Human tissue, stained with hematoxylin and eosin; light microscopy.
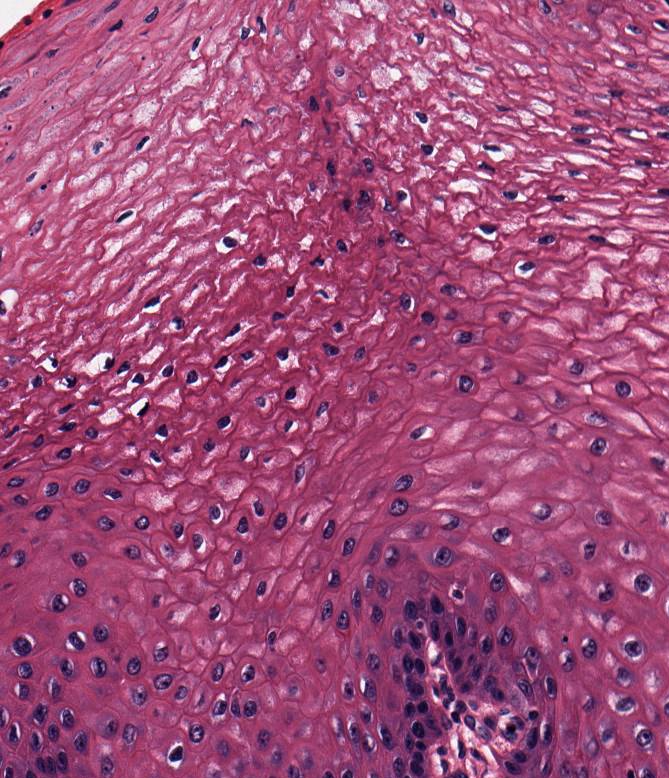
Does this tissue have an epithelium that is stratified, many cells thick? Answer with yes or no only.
Yes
